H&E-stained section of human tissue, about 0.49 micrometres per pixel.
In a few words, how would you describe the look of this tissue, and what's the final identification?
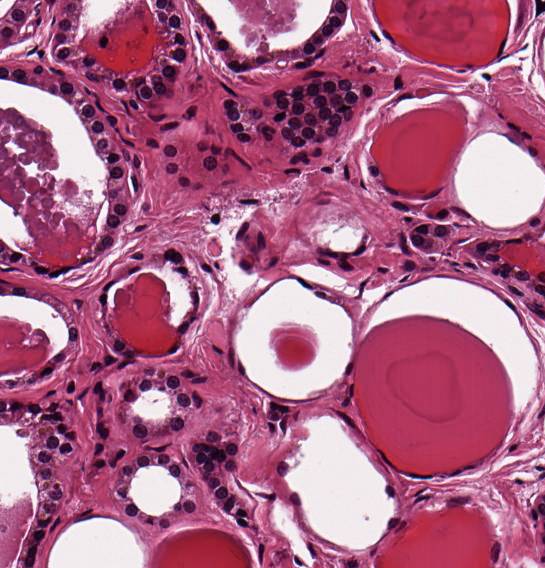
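First, the field is crowded with rounded, closed spaces of varying size. Second, each space is lined by a single layer of flattened to low cuboidal cells. Third, thin, pink, fibrous stroma forms the narrow bands between them. Fourth, solid nests of cells with round, dark nuclei lie between the spaces, notably at top centre and lower left. The tissue is thyroid.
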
